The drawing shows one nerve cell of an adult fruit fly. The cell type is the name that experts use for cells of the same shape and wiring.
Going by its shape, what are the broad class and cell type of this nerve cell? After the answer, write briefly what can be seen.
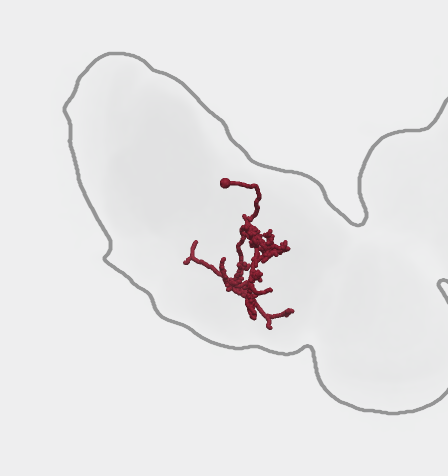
Its broad class is central-brain intrinsic neuron. The cell type is CL214. The cell body is in the middle of the picture. As drawn here it is taller than it is wide.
